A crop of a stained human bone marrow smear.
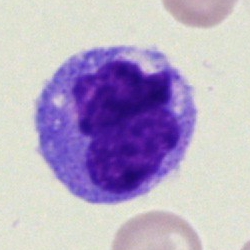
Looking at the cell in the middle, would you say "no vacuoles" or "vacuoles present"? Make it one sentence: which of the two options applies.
The cytoplasm of the cell is vacuolated, with one or more clear vacuoles.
